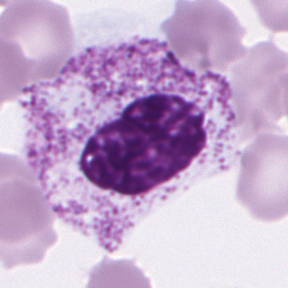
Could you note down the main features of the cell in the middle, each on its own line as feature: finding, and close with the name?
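Nucleus position: off-centre, toward the right side
Cell border: irregular and ragged rather than a smooth circle
Nucleolus: none seen
Granules: leave the nuclear outline plainly visible
Identity: band neutrophil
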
